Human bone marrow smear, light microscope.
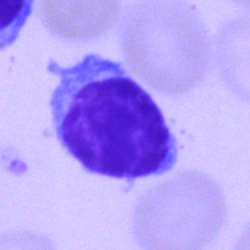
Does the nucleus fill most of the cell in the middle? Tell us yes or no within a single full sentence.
Yes, its nucleus fills most of the cell.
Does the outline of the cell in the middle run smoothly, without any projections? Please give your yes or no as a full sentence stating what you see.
No, the cell's outline is not smooth; it is ragged or frayed, or has projections, blebs or tags.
